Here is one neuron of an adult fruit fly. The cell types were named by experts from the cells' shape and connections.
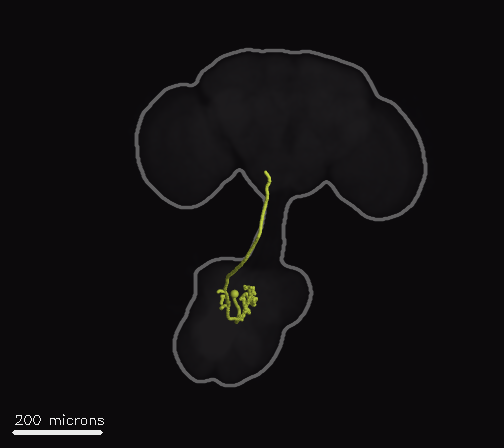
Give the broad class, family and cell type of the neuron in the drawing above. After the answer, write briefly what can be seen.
This is an ascending neuron. The family is hemilineage 19B. Its cell type is AN19B065. By the scale bar it is about 350 microns tall in this view. In this view it is more than twice as tall as it is wide.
